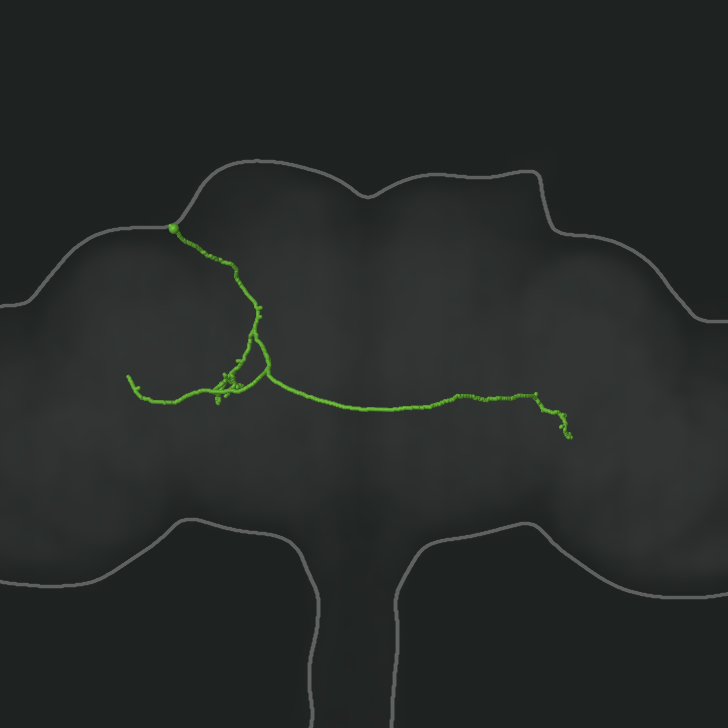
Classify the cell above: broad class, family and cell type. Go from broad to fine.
central-brain intrinsic neuron; hemilineage ALl1_ventral; CB2558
